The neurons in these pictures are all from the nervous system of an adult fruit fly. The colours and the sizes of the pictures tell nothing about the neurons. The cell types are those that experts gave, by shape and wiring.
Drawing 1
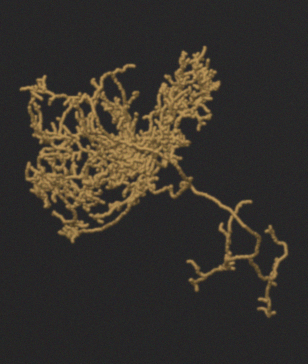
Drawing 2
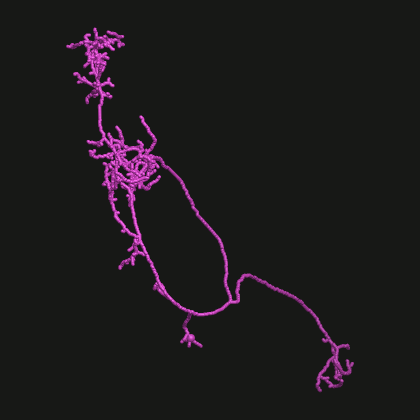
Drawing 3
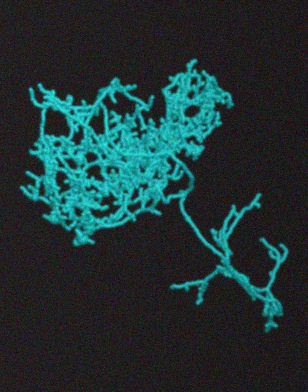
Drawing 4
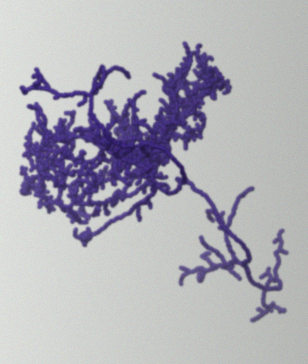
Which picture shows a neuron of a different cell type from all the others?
2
